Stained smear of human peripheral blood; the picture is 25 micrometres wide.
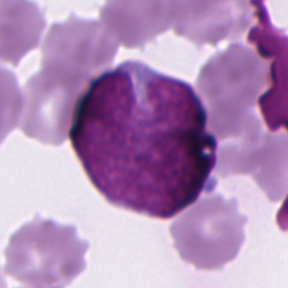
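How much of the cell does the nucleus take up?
Almost all of it, in a cell about 14 by 12 micrometres.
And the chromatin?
Finely stippled and spread evenly throughout the nucleus.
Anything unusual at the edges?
A narrow pale cleft runs down into the nucleus from its top edge, and a small knob-like bulge projects from the right edge of the cell.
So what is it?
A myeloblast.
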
